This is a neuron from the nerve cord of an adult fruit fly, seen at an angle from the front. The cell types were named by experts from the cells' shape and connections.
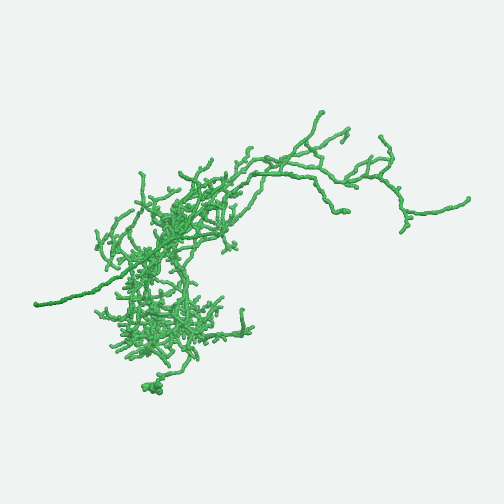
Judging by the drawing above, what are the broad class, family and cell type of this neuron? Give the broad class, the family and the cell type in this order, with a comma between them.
ascending neuron, hemilineage 01B, AN01B005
